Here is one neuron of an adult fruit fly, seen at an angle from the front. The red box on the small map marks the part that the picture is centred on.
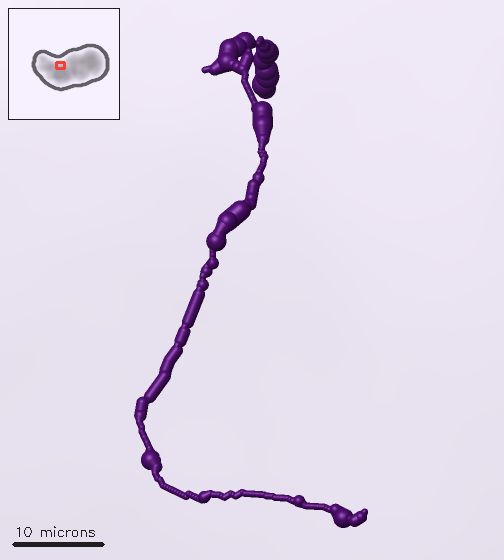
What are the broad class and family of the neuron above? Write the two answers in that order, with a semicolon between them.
photoreceptor or other optic-lobe sensory neuron; class visual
